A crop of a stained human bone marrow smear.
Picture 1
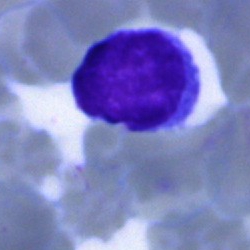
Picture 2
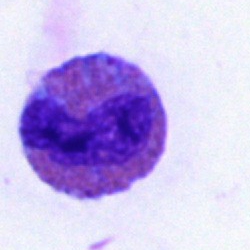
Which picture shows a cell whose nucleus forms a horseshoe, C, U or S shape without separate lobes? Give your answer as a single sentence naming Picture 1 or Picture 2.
In Picture 2, the cell's nucleus takes the form of a curved band with no separate lobes.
